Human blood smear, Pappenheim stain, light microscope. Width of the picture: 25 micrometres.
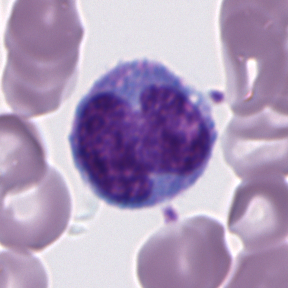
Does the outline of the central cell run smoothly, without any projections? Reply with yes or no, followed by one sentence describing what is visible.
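No. The cell is roughly round with a slightly fuzzy, frayed edge.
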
